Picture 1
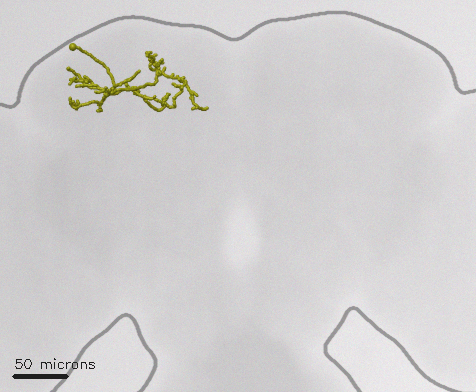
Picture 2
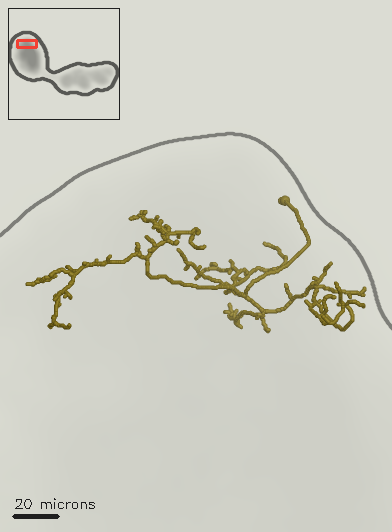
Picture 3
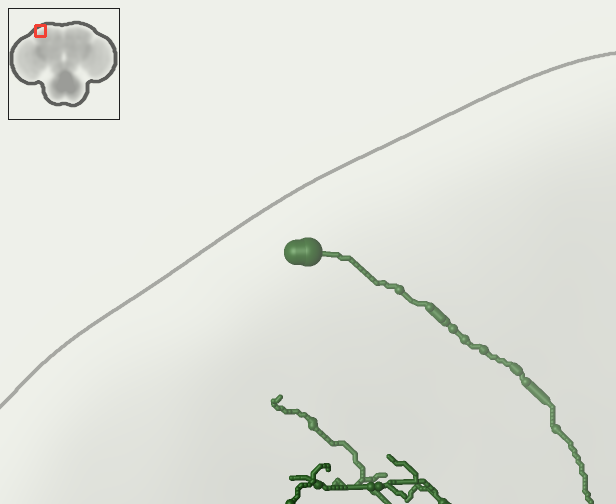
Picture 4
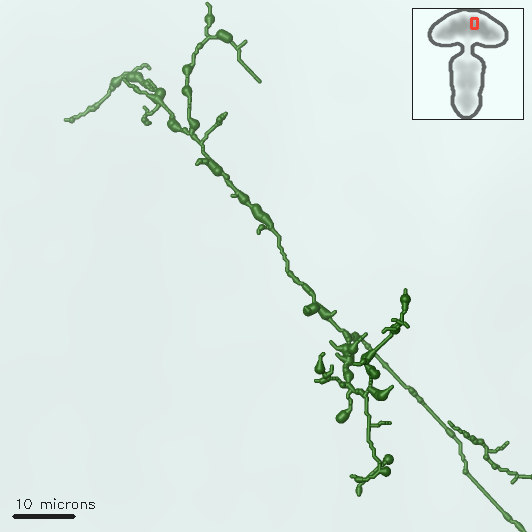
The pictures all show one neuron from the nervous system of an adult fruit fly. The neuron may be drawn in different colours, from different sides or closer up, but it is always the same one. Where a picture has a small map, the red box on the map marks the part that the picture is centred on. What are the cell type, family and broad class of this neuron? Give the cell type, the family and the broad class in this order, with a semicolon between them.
CB3476; hemilineage VLPd&p1_posterior; central-brain intrinsic neuron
